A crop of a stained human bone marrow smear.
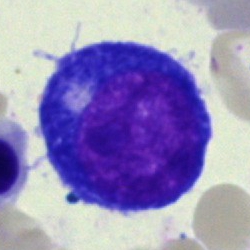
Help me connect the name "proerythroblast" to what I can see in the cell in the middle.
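Right, it's a proerythroblast, so here's what's on show. The chromatin is finely textured and purple rather than coarsely clumped. Deep blue cytoplasm rims the nucleus, widest on the upper left, with a pale patch in it at the upper left edge of the nucleus. Thin hair-like projections stick out from the upper left of the cell surface.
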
